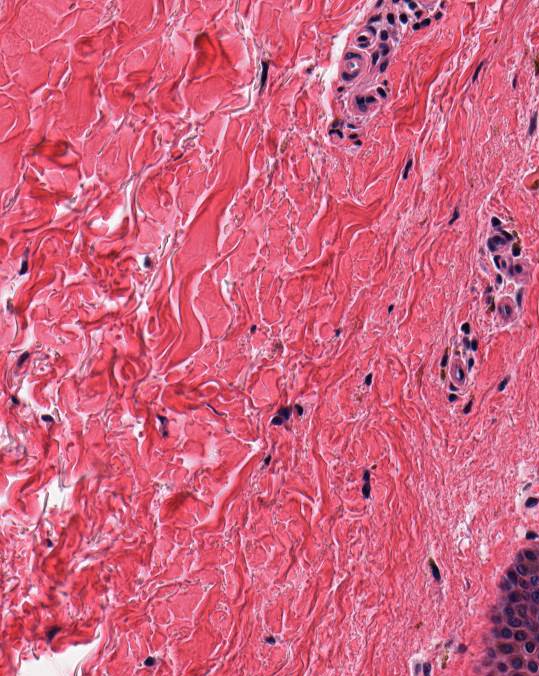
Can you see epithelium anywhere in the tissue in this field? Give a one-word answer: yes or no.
Yes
